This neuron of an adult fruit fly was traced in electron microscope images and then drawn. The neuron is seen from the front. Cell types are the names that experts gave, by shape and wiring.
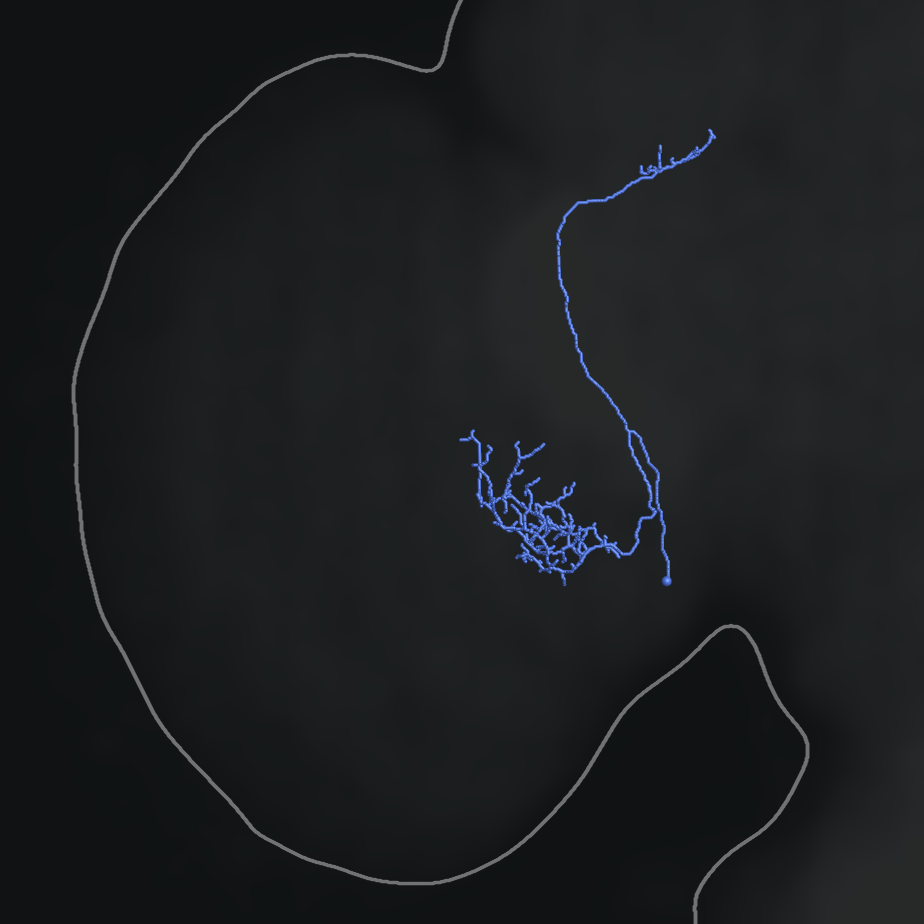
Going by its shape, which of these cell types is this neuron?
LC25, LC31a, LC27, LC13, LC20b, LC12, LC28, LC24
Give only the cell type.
LC24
